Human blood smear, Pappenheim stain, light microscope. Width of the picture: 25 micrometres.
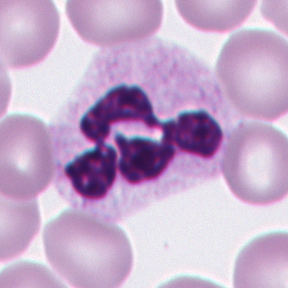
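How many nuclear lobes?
Four, separate, linked by thin strands.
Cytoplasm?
Plentiful, pale pinkish-lilac, dotted with fine lilac granules.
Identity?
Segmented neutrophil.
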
